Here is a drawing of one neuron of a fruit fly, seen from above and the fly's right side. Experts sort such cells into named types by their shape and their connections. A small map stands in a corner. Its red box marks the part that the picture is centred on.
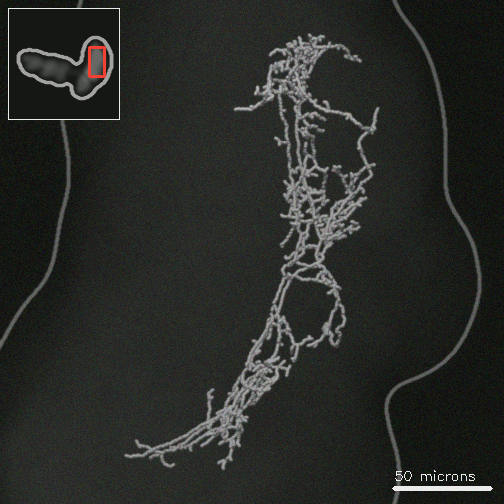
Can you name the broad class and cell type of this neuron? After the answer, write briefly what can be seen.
Its broad class is central-brain intrinsic neuron. It is of cell type GNG670. It is in the brain and does not reach the nerve cord. From top to bottom in the picture it spans about 250 microns. Dozens of branch ends can be seen.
